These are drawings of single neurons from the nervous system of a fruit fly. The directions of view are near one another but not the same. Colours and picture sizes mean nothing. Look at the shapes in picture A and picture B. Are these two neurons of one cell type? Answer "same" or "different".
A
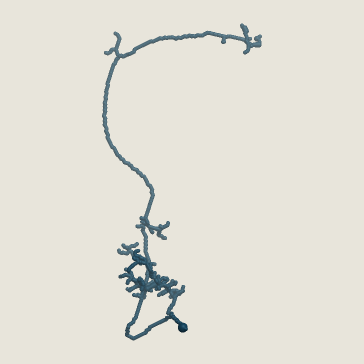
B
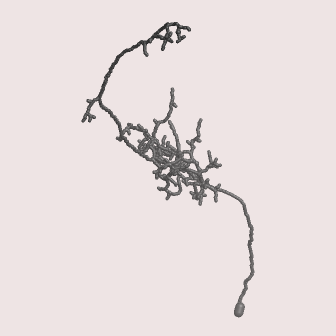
same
